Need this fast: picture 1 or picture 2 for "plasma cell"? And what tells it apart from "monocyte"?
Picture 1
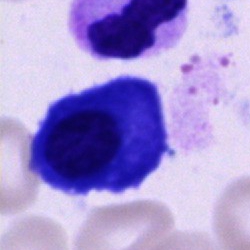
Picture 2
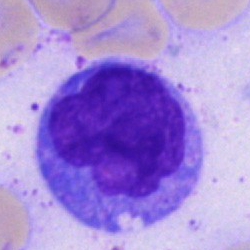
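Picture 1 is a plasma cell; picture 2 is a monocyte. Outline: picture 1 irregular, with small bumps along the margin; picture 2 roughly round, with a smooth border. Cytoplasm, picture 1: deep, intense blue, widest band on the right side of the nucleus, no granules.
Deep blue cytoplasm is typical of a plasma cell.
Cytoplasm, picture 2: moderate amount, blue-grey, a few small clear vacuoles at its lower edge.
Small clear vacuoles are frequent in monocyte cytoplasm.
Chromatin, picture 2: moderately condensed, in darker and lighter purple patches. Background, picture 2: small purple specks scattered around the cell.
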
